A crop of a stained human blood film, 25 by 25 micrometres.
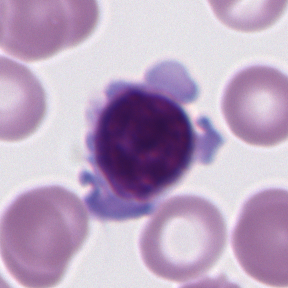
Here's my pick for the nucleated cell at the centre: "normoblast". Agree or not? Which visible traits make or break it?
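Item by item: the cell outline is irregular and ragged, with a flap-like cytoplasmic projection at the upper right of the nucleus. The nucleus is round and about 9 micrometres across, with dark purple, coarsely clumped chromatin and no visible nucleoli. The cytoplasm is scant and pale blue. Measured against the names, the pale blue cytoplasm counts for typical lymphocyte and against normoblast.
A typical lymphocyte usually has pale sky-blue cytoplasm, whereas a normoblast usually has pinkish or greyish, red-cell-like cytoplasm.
The coarsely clumped chromatin also fits typical lymphocyte rather than a late normoblast.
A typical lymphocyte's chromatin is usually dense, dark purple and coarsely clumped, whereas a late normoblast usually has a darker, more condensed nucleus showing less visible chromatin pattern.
This is a typical lymphocyte, not a normoblast.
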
